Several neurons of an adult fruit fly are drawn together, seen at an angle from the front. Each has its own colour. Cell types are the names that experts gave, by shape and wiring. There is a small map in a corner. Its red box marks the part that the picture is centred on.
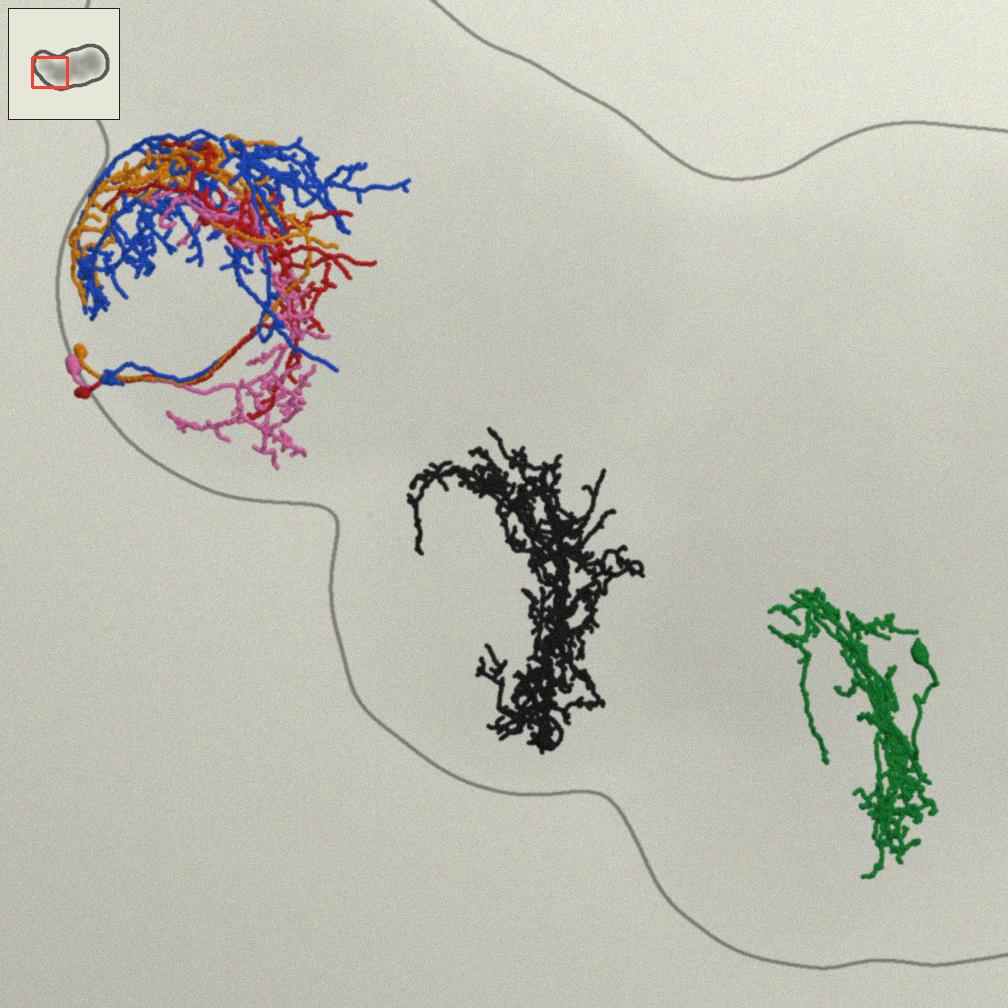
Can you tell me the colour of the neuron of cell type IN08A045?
red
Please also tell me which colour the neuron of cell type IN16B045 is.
black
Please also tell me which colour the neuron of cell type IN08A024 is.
green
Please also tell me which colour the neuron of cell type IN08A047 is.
orange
